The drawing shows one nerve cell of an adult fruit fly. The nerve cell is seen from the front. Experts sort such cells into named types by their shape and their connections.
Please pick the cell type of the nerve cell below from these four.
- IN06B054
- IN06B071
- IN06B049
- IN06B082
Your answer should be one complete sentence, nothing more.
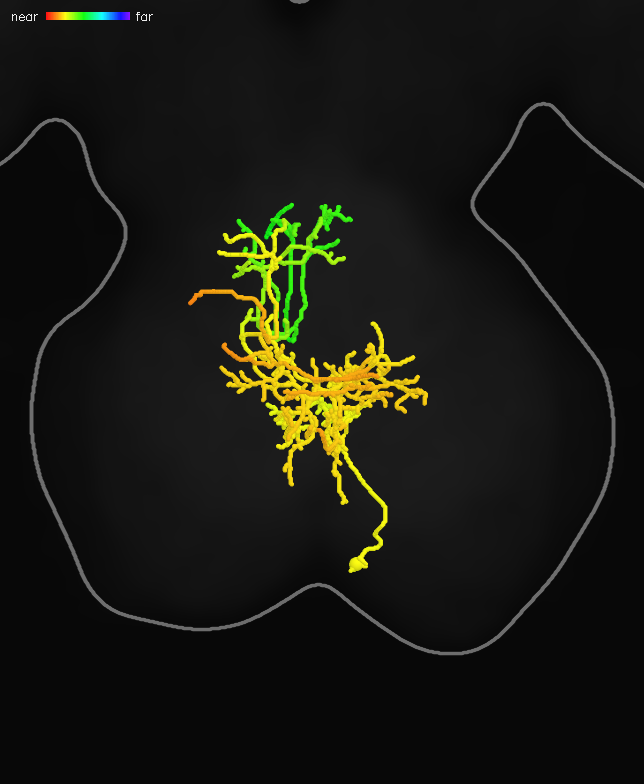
The cell type name IN06B054 applies to this nerve cell.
